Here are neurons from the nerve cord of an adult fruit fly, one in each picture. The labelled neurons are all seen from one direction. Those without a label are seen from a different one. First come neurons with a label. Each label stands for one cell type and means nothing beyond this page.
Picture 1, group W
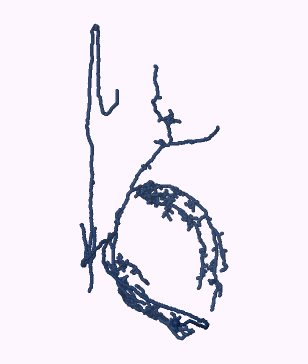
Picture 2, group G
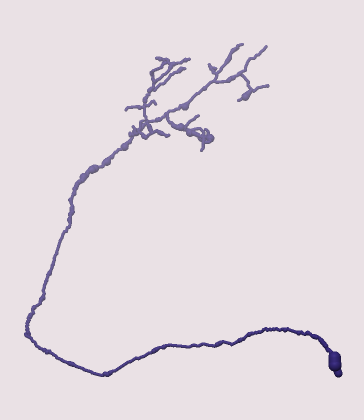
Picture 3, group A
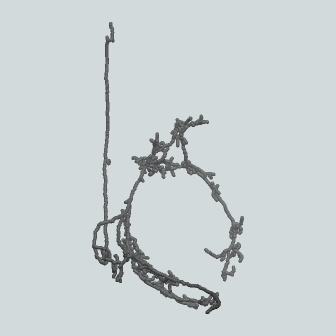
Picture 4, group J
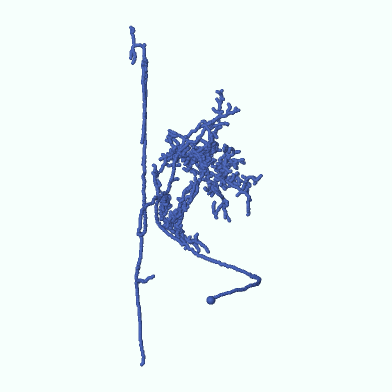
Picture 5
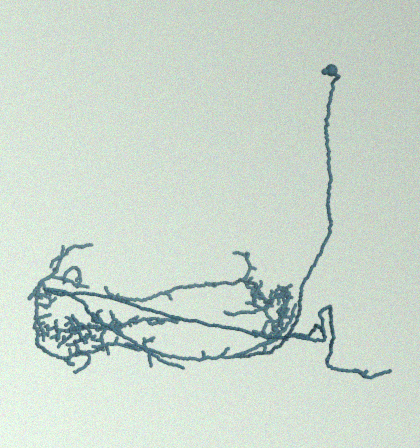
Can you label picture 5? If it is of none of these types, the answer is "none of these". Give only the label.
none of these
